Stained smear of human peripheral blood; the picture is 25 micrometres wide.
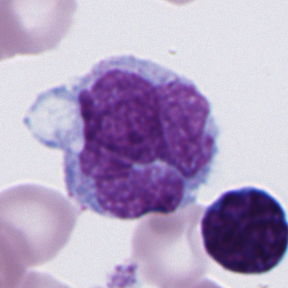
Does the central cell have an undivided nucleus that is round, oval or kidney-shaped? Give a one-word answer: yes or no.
No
